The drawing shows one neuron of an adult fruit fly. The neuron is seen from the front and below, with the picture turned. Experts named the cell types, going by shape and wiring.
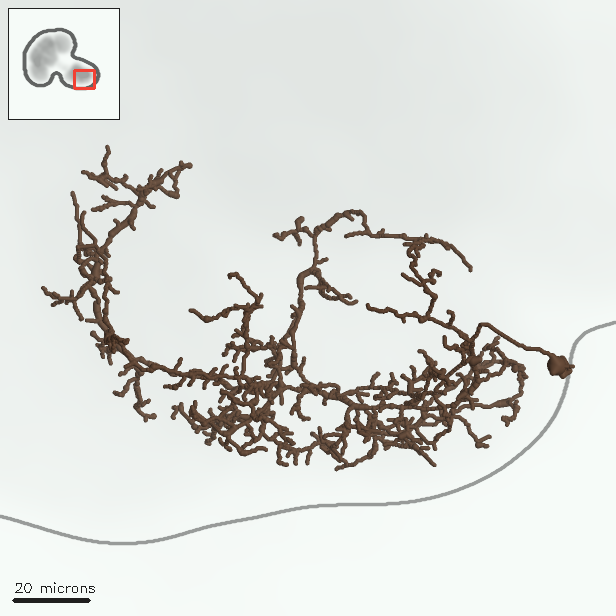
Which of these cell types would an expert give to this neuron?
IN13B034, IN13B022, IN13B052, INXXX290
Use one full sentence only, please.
This neuron is assigned to the cell type IN13B022.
